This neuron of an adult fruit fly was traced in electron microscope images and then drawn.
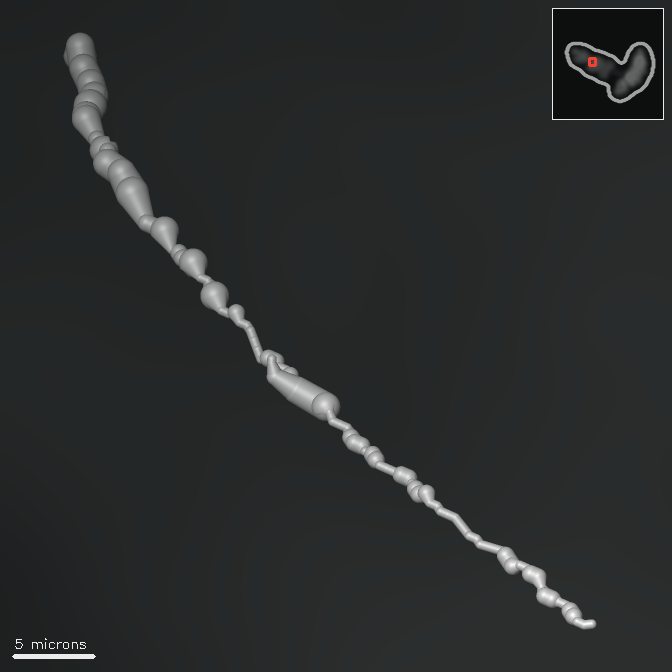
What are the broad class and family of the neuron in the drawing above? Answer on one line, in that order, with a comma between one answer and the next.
sensory neuron entering the nerve cord, class mechanosensory proprioceptive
